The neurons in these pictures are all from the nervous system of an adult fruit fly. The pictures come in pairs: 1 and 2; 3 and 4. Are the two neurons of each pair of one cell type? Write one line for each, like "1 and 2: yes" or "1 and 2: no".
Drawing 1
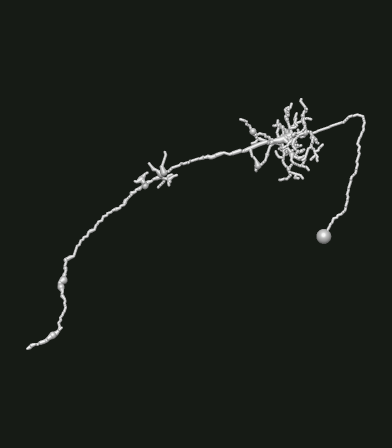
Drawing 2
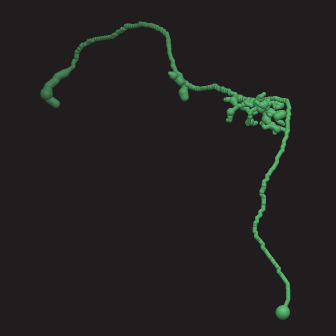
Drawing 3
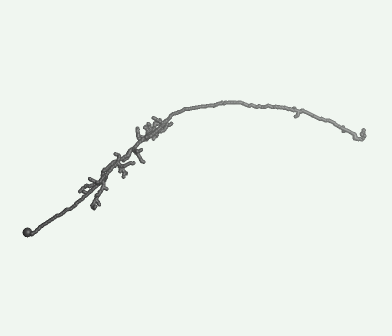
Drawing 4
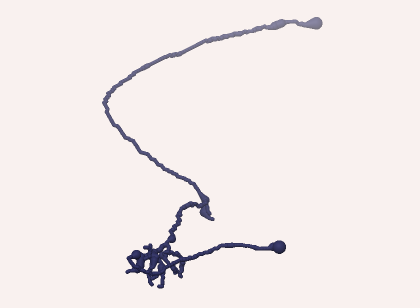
1 and 2: no
3 and 4: no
